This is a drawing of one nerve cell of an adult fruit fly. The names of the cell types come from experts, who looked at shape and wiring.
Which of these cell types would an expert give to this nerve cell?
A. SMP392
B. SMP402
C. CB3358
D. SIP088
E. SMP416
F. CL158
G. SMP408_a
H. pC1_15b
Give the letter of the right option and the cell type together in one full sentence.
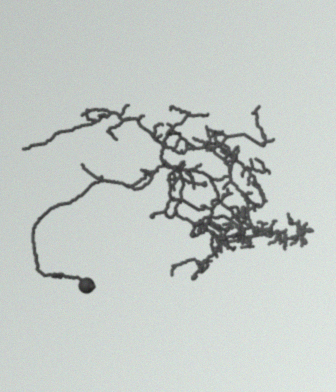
Here the nerve cell is of cell type SMP402, corresponding to option B.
